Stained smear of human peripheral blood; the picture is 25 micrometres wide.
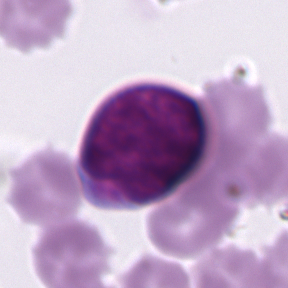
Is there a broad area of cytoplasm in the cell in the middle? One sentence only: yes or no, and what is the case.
No, most of the cell is taken up by its nucleus.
